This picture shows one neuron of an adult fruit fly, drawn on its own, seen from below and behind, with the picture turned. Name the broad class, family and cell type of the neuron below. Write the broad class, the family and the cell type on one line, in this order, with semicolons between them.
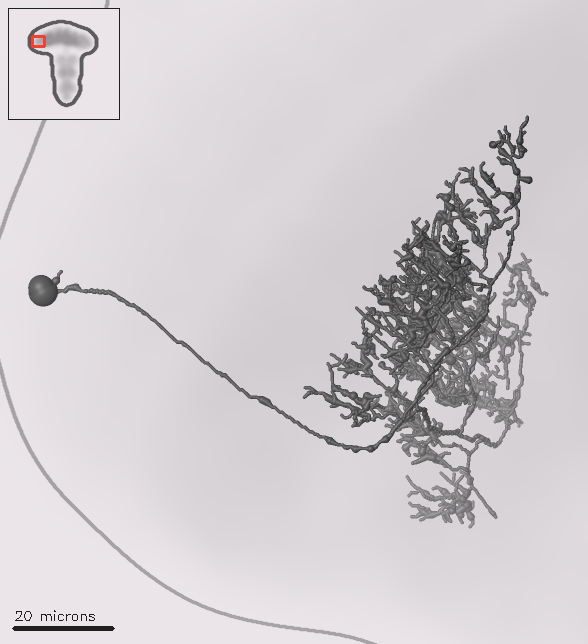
optic-lobe intrinsic neuron; Pm; Pm3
